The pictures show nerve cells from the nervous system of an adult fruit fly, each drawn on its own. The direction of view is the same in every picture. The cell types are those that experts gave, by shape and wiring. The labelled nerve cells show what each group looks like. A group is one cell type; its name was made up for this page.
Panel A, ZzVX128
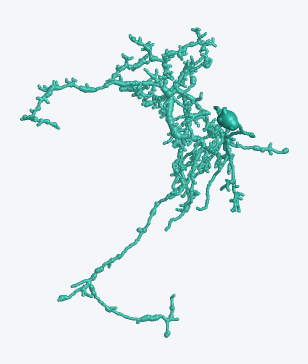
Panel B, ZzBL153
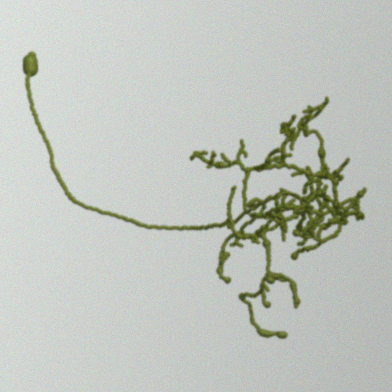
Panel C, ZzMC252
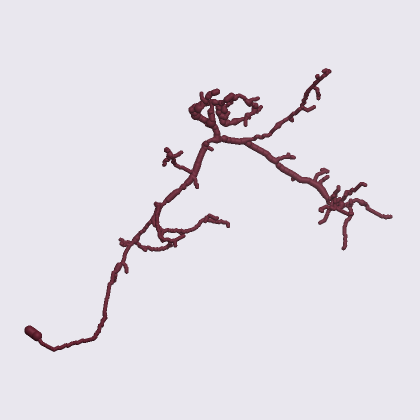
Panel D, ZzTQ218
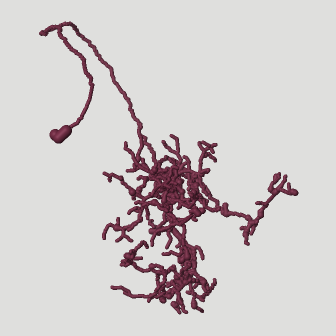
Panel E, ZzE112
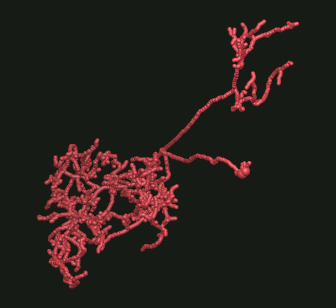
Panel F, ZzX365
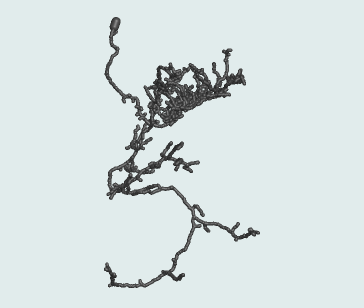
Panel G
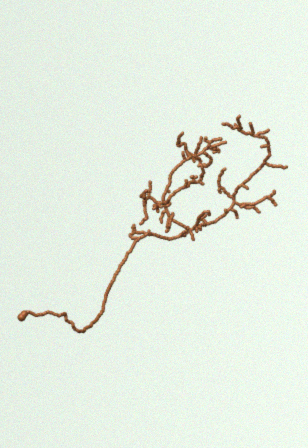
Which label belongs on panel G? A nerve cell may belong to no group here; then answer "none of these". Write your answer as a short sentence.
It belongs to ZzMC252.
